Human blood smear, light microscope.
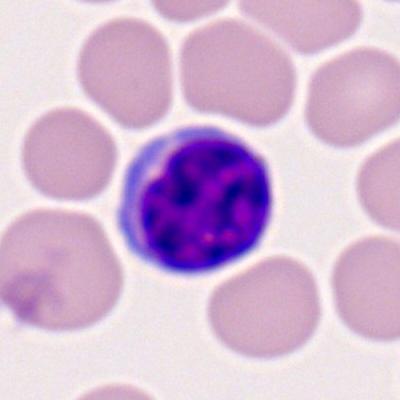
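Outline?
Round, smooth.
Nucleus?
Chromatin dense, dark purple, coarsely clumped; no nucleoli seen.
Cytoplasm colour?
Pale blue.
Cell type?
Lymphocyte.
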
